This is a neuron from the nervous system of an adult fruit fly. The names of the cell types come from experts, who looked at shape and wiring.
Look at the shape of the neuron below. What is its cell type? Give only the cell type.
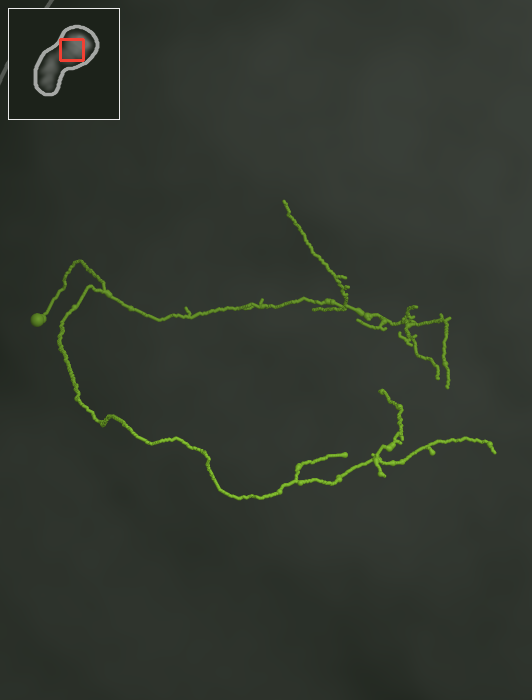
PS357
